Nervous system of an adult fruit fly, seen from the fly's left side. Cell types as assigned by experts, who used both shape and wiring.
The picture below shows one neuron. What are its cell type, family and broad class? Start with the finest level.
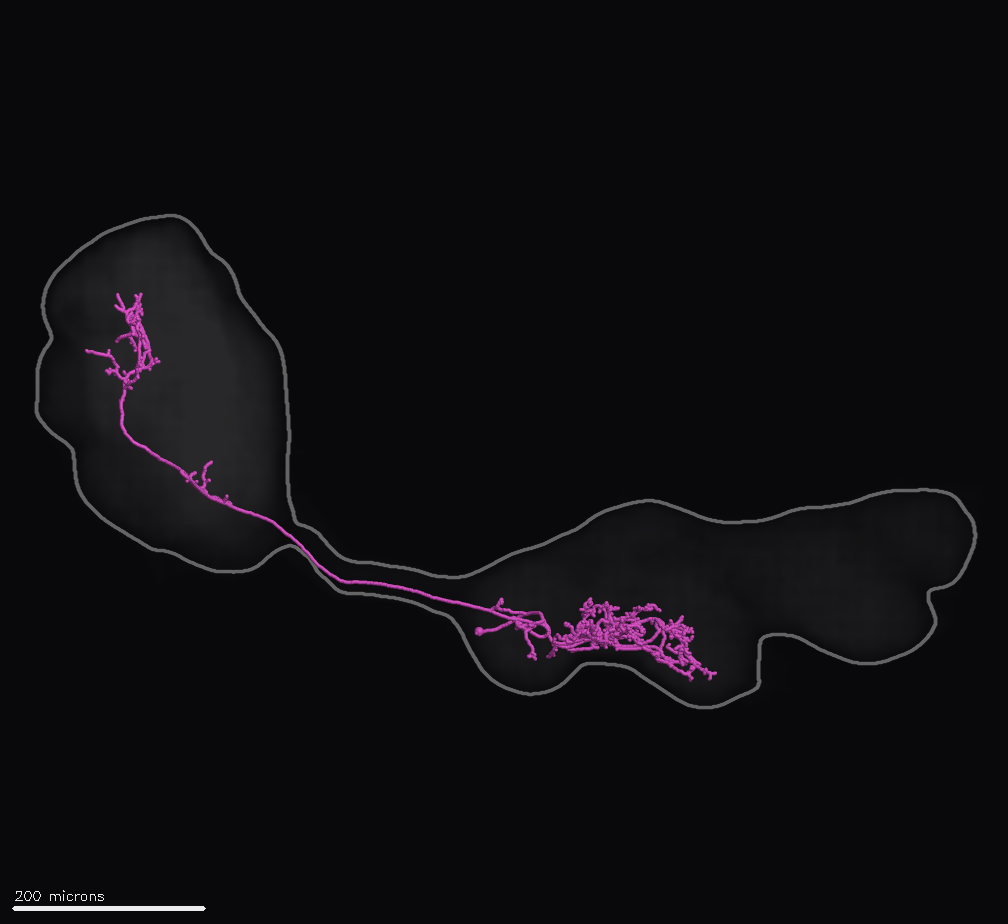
AN08B032; hemilineage 08B; ascending neuron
